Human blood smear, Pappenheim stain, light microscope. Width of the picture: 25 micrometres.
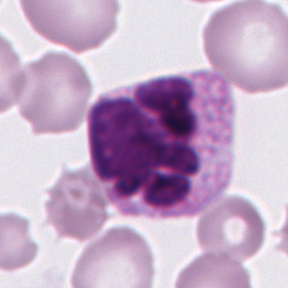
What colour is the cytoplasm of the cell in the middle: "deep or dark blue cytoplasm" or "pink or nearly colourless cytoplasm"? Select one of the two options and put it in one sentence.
Pink, salmon or almost colourless is the colour of its cytoplasm, with no blue or grey.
